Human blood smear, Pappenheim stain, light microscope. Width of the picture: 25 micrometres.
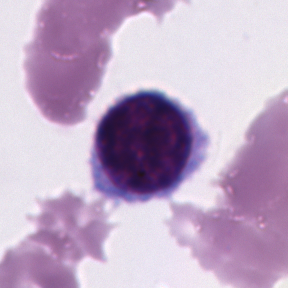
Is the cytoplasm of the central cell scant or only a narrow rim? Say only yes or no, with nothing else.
Yes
